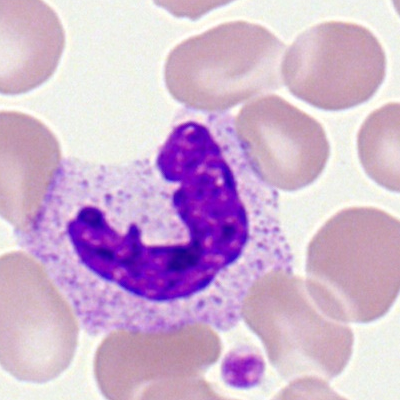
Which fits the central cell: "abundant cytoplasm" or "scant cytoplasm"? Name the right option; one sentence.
Its nucleus is set within plentiful cytoplasm.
